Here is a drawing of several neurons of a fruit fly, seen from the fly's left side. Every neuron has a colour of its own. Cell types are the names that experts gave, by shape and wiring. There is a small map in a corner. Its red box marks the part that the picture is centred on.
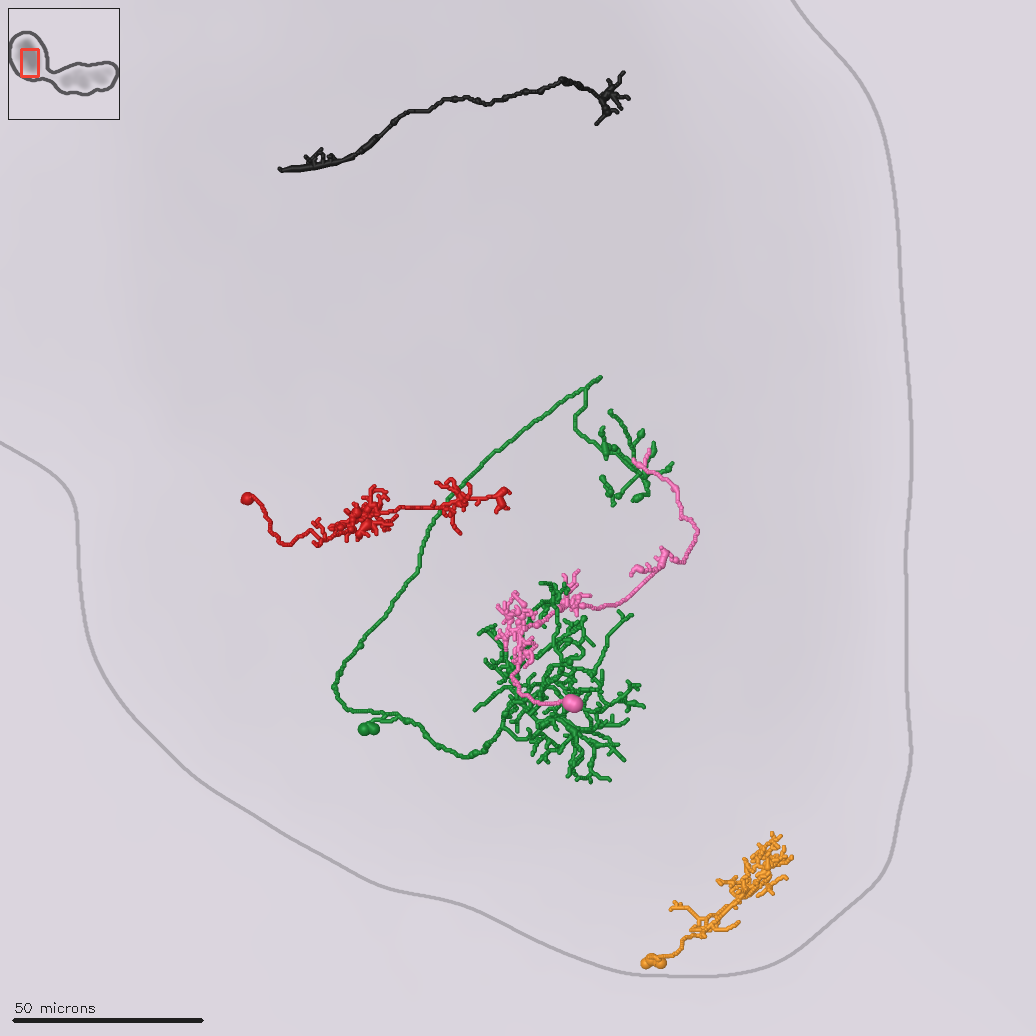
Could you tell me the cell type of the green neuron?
MeLo2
